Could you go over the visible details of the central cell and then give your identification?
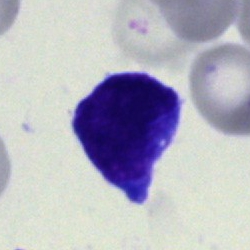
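You'll notice the outline is irregular, roughly triangular and narrowing toward the bottom. The nucleus takes up nearly the whole cell, with just a scant bit of blue cytoplasm showing and no granules in it. That's a blast.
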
